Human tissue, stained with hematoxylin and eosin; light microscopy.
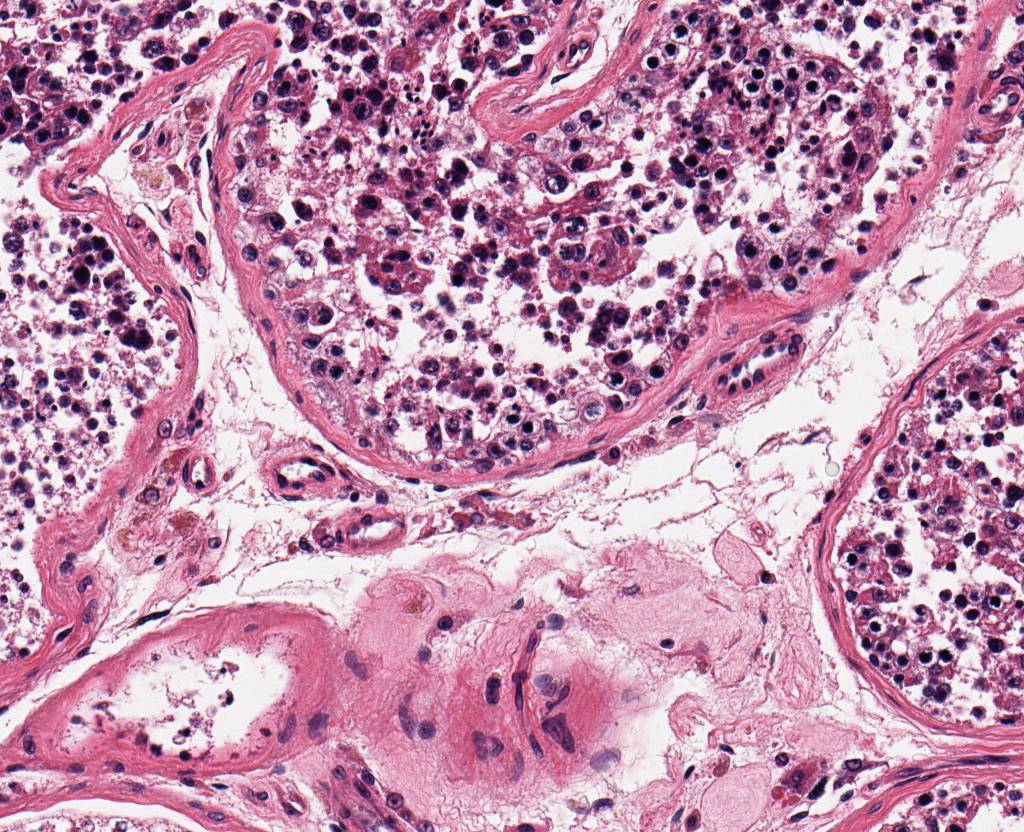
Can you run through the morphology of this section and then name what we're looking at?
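Rounded tubular profiles, at the top centre, left, right edge and bottom left, make up the field, separated by interstitial tissue. Loosely arranged, discohesive cells fill the tubules, many with small, very dark, condensed nuclei. In the top central tubule, larger cells with round, paler nuclei are scattered among the dark nuclei. This is testis.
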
